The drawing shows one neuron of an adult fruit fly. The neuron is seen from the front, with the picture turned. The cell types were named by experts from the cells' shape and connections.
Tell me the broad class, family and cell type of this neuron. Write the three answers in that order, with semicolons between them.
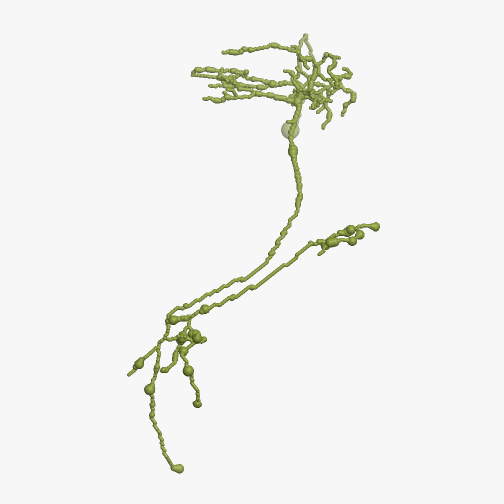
central-brain intrinsic neuron; class CX; FS1B_a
